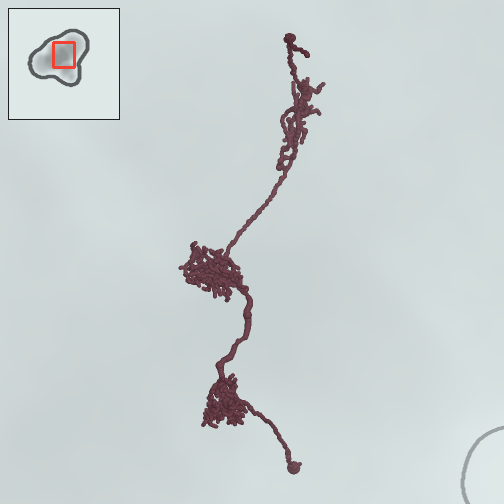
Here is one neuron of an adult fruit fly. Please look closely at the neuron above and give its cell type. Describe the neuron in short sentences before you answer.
The picture shows dozens of branch ends. In this view it is more than twice as tall as it is wide. Its broad class is central-brain intrinsic neuron. The cell type is PFL1.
